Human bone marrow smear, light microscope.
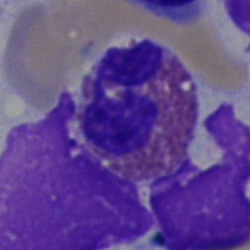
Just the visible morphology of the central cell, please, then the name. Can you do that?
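Two nuclear lobes lie one above the other. The nucleus is set toward the left of the cell, so more cytoplasm remains on the right. That cytoplasm is plentiful and pinkish-lilac. Close to the nucleus, a few small clear white spots are present in it. This cell is an eosinophil.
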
